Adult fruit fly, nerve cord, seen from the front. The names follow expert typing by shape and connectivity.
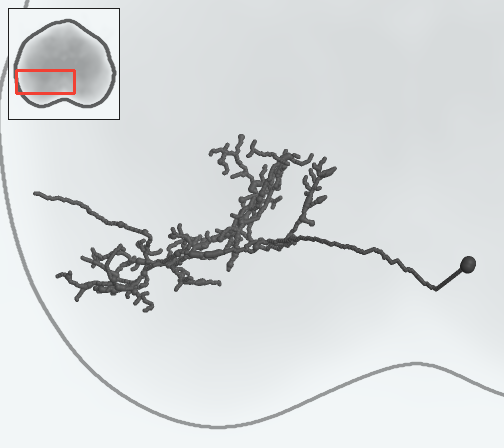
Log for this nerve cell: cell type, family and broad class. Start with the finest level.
IN14A069; hemilineage 14A; nerve-cord intrinsic neuron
